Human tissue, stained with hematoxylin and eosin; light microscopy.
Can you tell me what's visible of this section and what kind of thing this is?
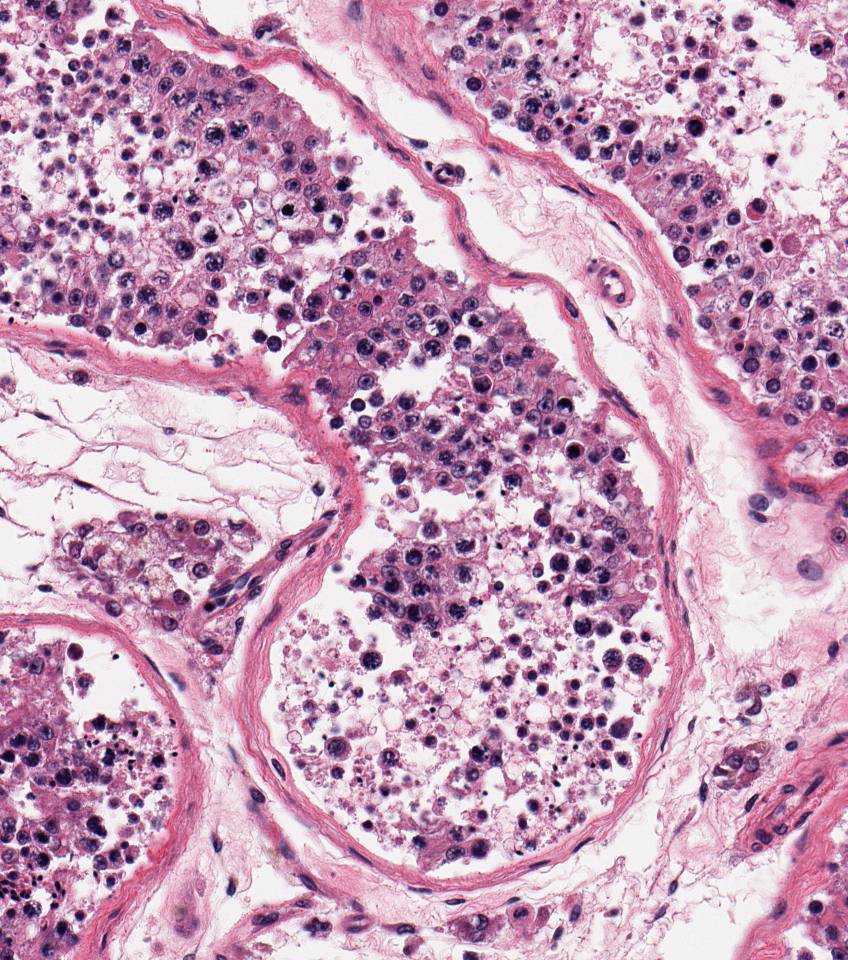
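Several cross-cut tubules lie in pale interstitium, a large round one in the centre and lower middle. Loosely packed, poorly cohesive round cells fill the tubules, with no orderly layering or clear open lumen. Many have large round nuclei with coarse, clumped dark chromatin, among which small, dense, dark round nuclei are scattered. This is testis.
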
